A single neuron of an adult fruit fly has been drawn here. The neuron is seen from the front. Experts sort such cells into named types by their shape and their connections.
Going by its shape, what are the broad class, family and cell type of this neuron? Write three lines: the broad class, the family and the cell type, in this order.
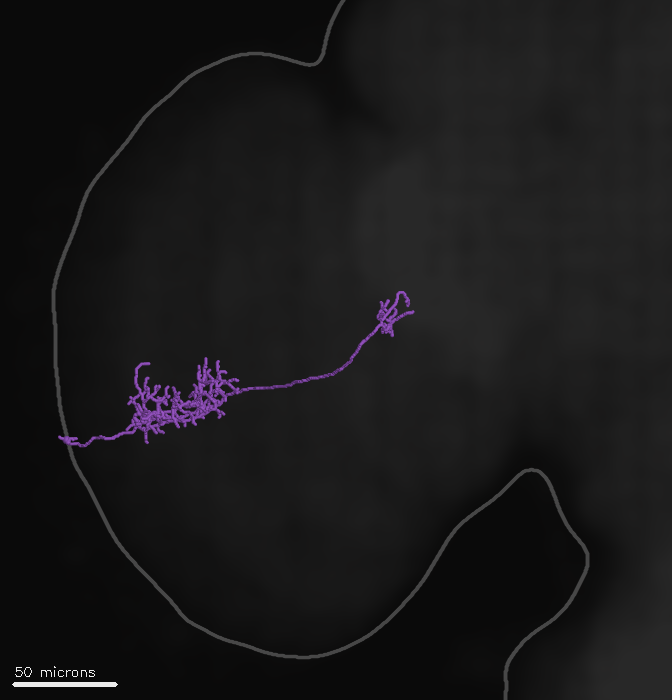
optic-lobe intrinsic neuron
Tm
Tm26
